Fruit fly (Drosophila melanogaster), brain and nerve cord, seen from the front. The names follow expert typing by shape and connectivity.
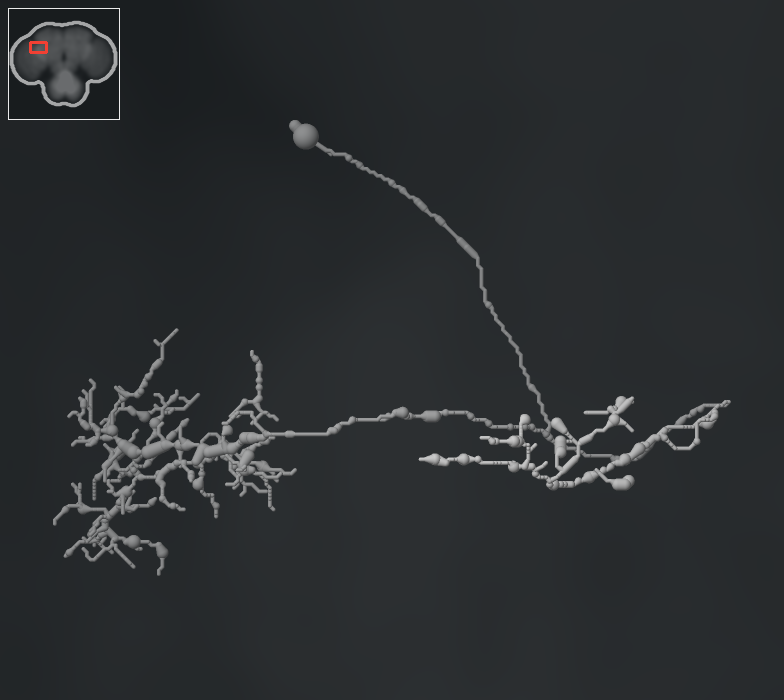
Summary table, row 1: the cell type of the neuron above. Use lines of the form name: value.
cell type: LC21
